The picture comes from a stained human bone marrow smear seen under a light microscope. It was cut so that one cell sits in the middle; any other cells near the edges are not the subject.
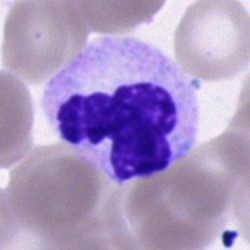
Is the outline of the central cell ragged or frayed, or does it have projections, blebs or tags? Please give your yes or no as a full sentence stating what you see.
No, what this cell has is a smooth outline, not a rough one.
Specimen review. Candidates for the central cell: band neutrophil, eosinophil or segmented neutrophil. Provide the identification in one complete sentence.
In the middle of this smear crop, the cell is a segmented neutrophil.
